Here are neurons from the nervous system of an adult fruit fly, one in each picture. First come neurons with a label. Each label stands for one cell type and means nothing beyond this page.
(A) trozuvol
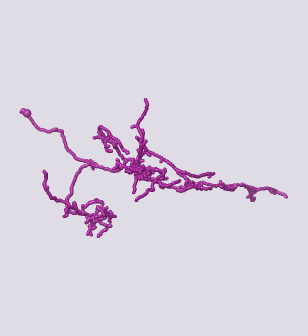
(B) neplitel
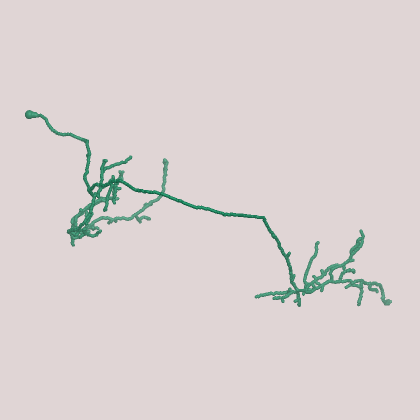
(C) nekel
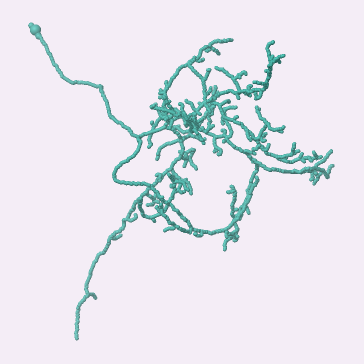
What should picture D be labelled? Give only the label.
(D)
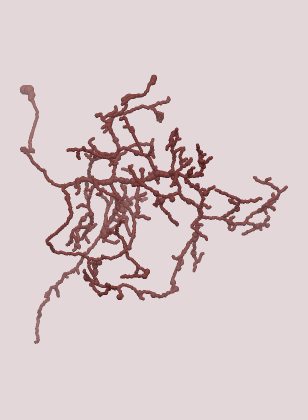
nekel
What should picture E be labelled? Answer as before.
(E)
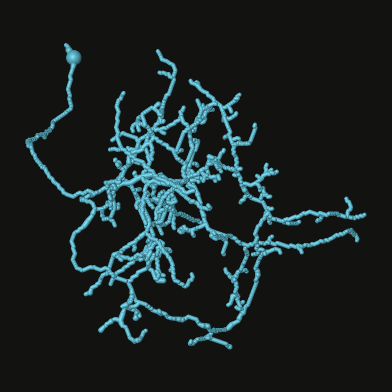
nekel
